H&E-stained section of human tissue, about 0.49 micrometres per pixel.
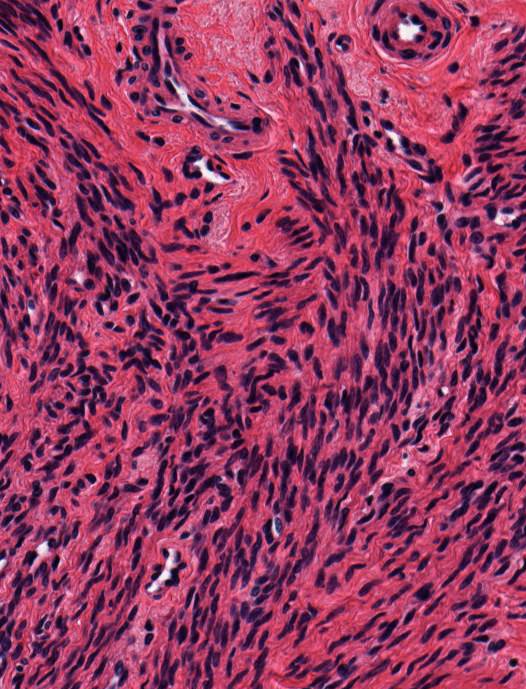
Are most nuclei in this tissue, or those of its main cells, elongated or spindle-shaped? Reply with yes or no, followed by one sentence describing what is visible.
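Yes. The spindle cell nuclei are elongated, dark and slender, many with tapered or wavy ends.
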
